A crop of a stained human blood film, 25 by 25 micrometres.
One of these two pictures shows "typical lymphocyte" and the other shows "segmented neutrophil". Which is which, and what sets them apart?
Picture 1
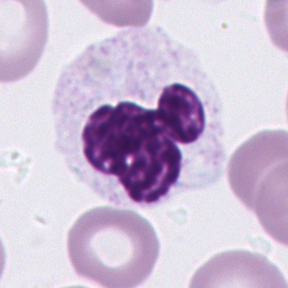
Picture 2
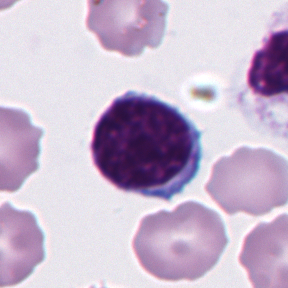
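Picture 1 is the segmented neutrophil and picture 2 the typical lymphocyte. In the segmented neutrophil, fine, small violet-pink granules are spread evenly through the cytoplasm.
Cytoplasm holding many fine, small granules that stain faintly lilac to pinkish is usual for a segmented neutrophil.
The typical lymphocyte has no granules in its cytoplasm, which appears only as a narrow crescent along the lower right edge.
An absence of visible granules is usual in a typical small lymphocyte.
The lymphocyte's nucleus is round, with no indentation, cleft or lobes; it measures about 8 micrometres across in a cell of about 9 micrometres and fills about 80% of the cell's area.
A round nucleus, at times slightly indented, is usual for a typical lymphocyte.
Some features are shared: a rounded outline, smooth and without surface projections in the lymphocyte; coarsely clumped chromatin, dark purple in the neutrophil and dense in the lymphocyte; and no visible nucleoli.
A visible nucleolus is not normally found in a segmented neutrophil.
The neutrophil is surrounded by red cells, with no other nucleated cell beside it.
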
